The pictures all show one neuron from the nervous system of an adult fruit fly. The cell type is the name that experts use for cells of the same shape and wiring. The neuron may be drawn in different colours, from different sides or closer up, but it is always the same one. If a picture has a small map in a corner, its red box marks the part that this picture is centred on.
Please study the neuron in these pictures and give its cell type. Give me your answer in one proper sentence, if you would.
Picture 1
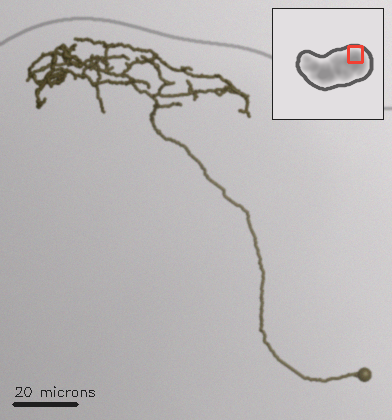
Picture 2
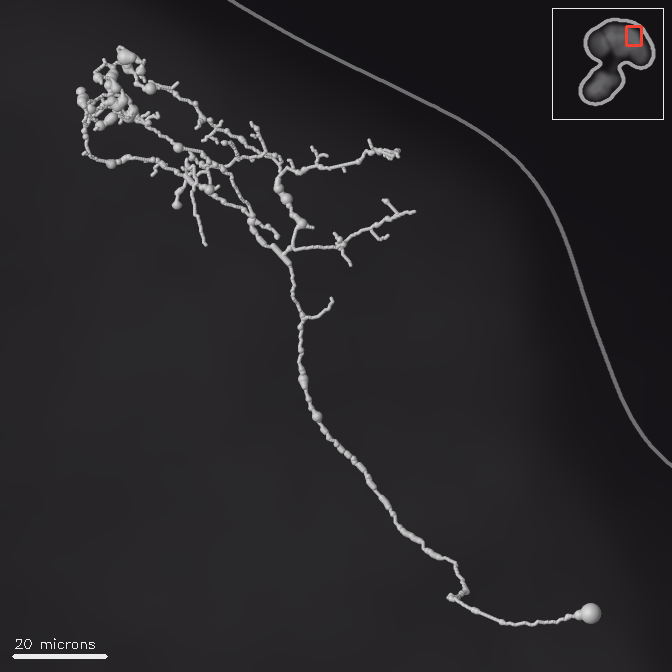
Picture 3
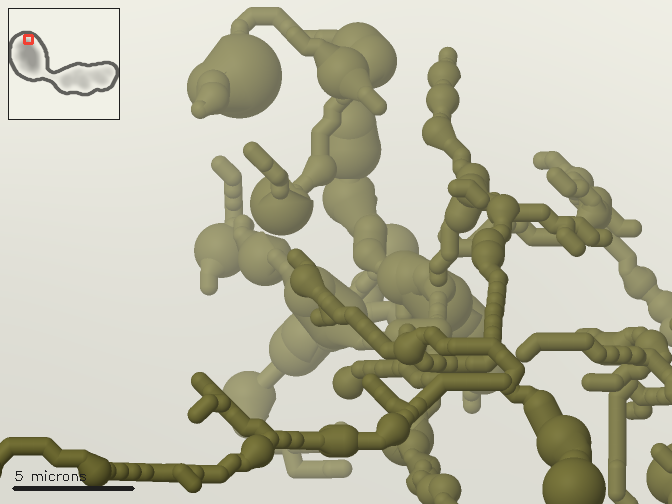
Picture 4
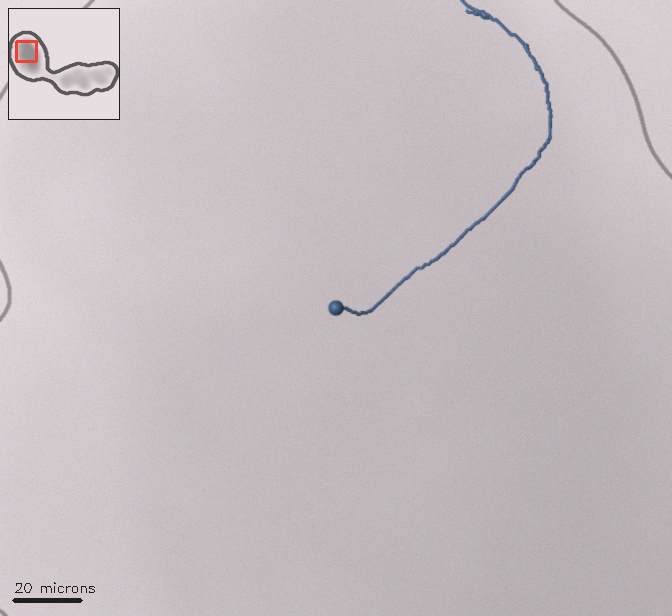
With respect to cell type, this neuron is CB1595.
